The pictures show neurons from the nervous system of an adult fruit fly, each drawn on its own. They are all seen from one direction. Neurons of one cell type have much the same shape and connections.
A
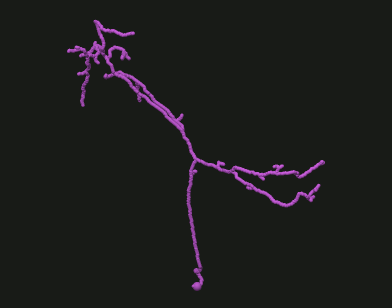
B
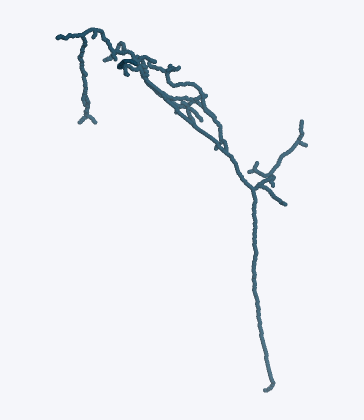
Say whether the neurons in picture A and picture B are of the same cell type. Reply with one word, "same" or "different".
same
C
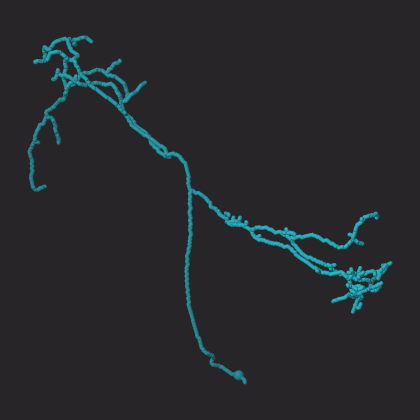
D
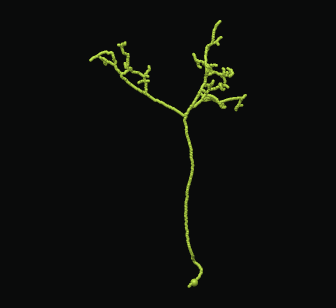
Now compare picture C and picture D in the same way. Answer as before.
different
